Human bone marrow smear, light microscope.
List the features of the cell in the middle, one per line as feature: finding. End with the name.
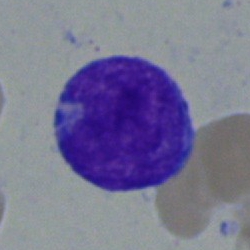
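Outline: round and smooth.
Chromatin colour: deep purple throughout.
Chromatin texture: finely stippled with lighter mottling, not clumped into coarse blocks.
Granules: none seen.
Name: blast.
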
